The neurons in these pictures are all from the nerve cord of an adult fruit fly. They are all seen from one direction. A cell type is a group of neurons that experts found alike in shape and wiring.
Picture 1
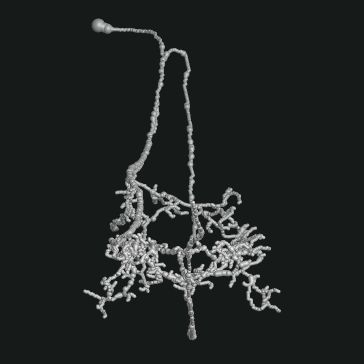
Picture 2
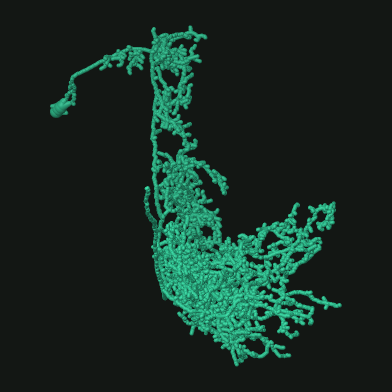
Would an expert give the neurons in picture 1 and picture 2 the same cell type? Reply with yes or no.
no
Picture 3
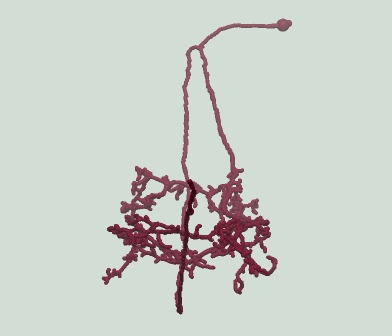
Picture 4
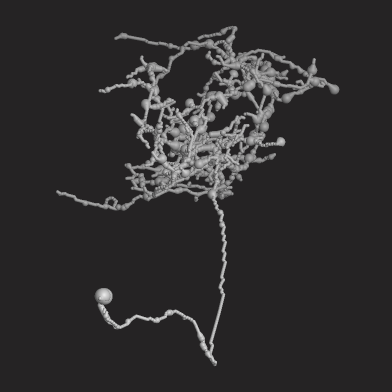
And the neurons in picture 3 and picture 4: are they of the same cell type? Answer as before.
no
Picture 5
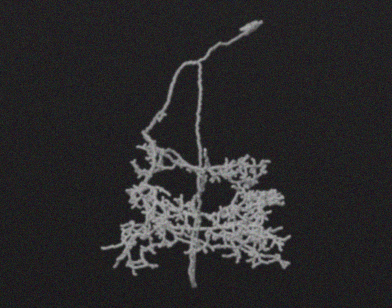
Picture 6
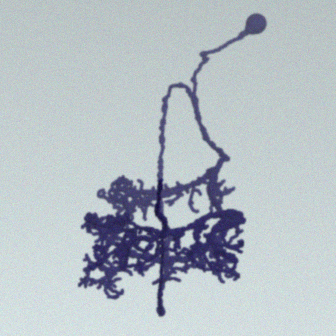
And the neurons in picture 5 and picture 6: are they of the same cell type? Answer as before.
yes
